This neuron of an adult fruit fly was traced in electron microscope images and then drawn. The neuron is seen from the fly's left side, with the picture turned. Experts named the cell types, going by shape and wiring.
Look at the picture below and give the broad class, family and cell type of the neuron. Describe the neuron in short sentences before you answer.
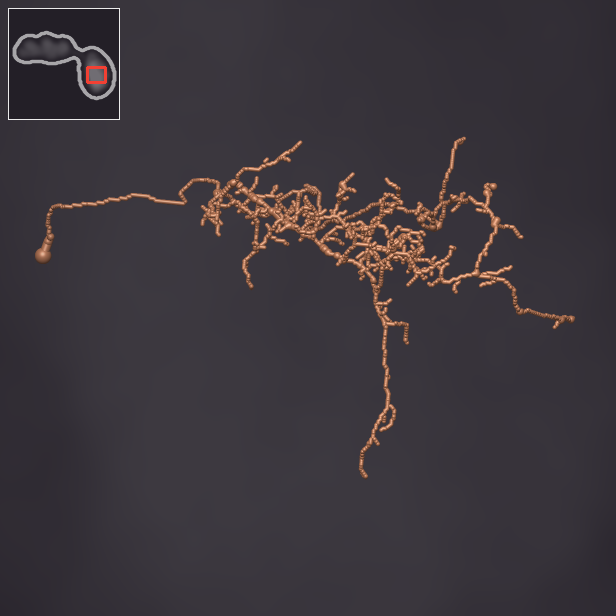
The cell body can be seen on the left of the picture. The picture shows dozens of branch ends. Its broad class is central-brain intrinsic neuron. Its family is hemilineage VLPl&p2_posterior. The cell type is AVLP519.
